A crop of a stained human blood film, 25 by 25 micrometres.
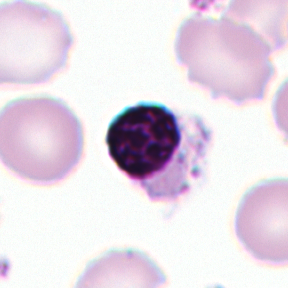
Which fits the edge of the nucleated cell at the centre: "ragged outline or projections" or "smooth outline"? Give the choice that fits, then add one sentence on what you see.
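Ragged outline or projections. The cell's outline is ragged and irregular along the cytoplasmic side.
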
